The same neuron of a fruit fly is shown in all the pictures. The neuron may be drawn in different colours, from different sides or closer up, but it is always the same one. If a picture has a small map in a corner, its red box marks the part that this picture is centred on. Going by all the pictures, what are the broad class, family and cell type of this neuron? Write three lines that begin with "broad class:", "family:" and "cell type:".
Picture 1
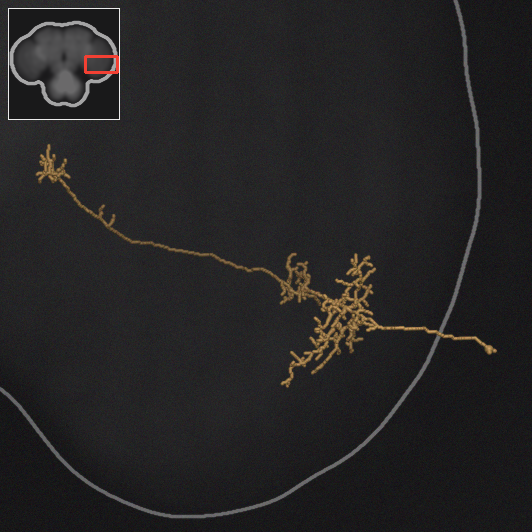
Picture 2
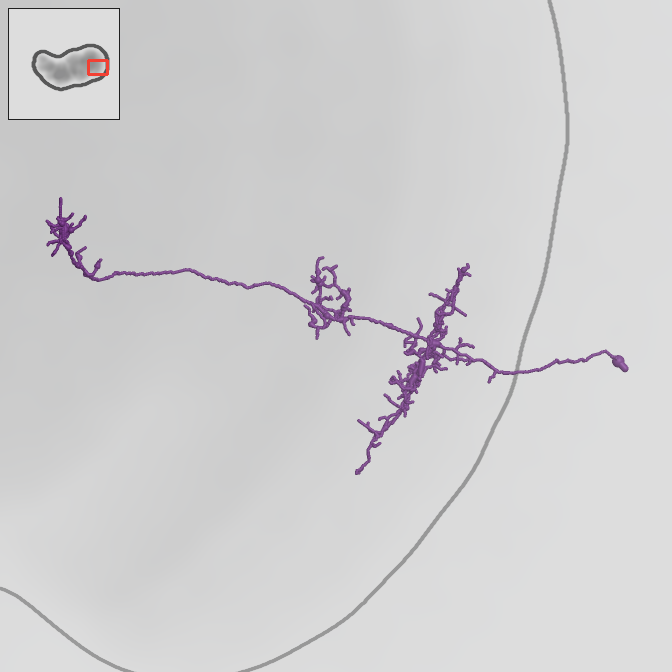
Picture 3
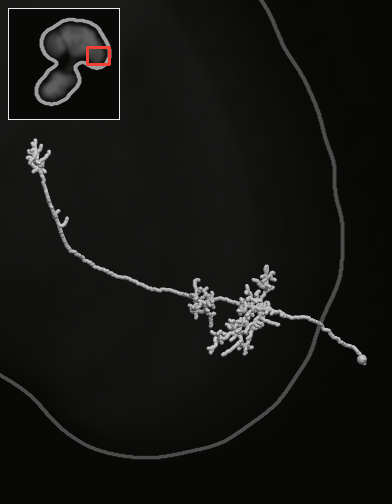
broad class: optic-lobe intrinsic neuron
family: Tm
cell type: Tm16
